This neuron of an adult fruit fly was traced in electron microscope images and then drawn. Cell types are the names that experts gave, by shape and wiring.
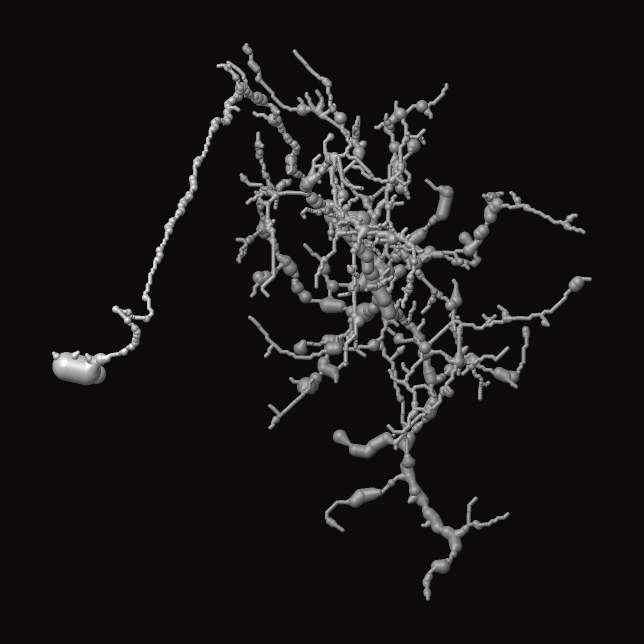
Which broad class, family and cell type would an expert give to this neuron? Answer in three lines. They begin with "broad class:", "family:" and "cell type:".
broad class: nerve-cord intrinsic neuron
family: hemilineage 12B
cell type: IN12B023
